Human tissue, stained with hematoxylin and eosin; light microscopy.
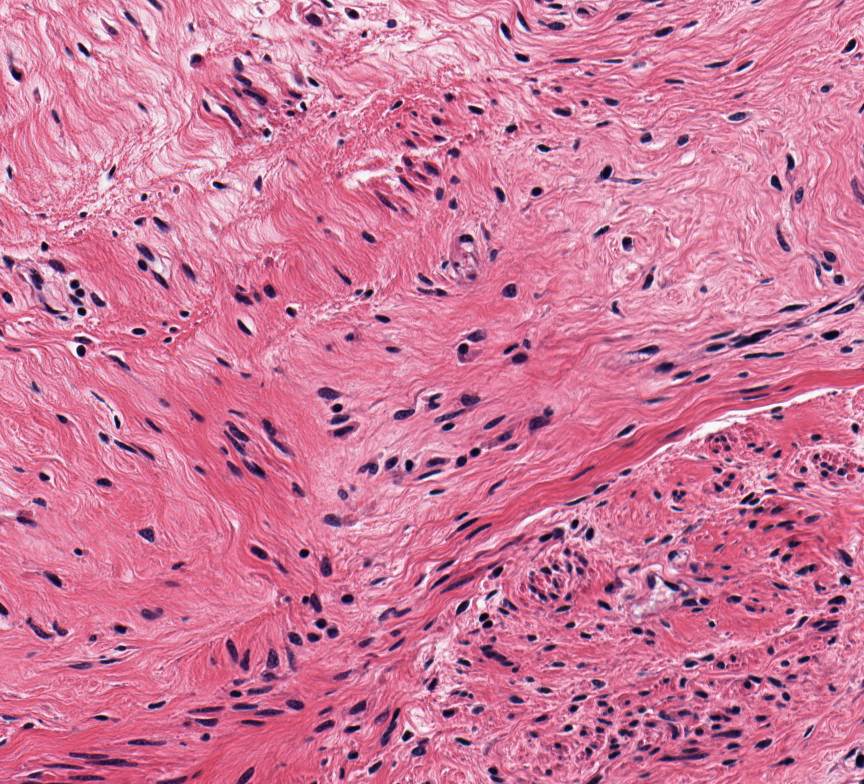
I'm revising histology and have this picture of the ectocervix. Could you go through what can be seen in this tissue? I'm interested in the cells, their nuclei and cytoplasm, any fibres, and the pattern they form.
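Looking across the whole field, I can find no epithelium anywhere. The nuclei seem more crowded toward the lower right than in the upper left. Most of them are elongated and darkly stained. And I see no fat cells in the field at all.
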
